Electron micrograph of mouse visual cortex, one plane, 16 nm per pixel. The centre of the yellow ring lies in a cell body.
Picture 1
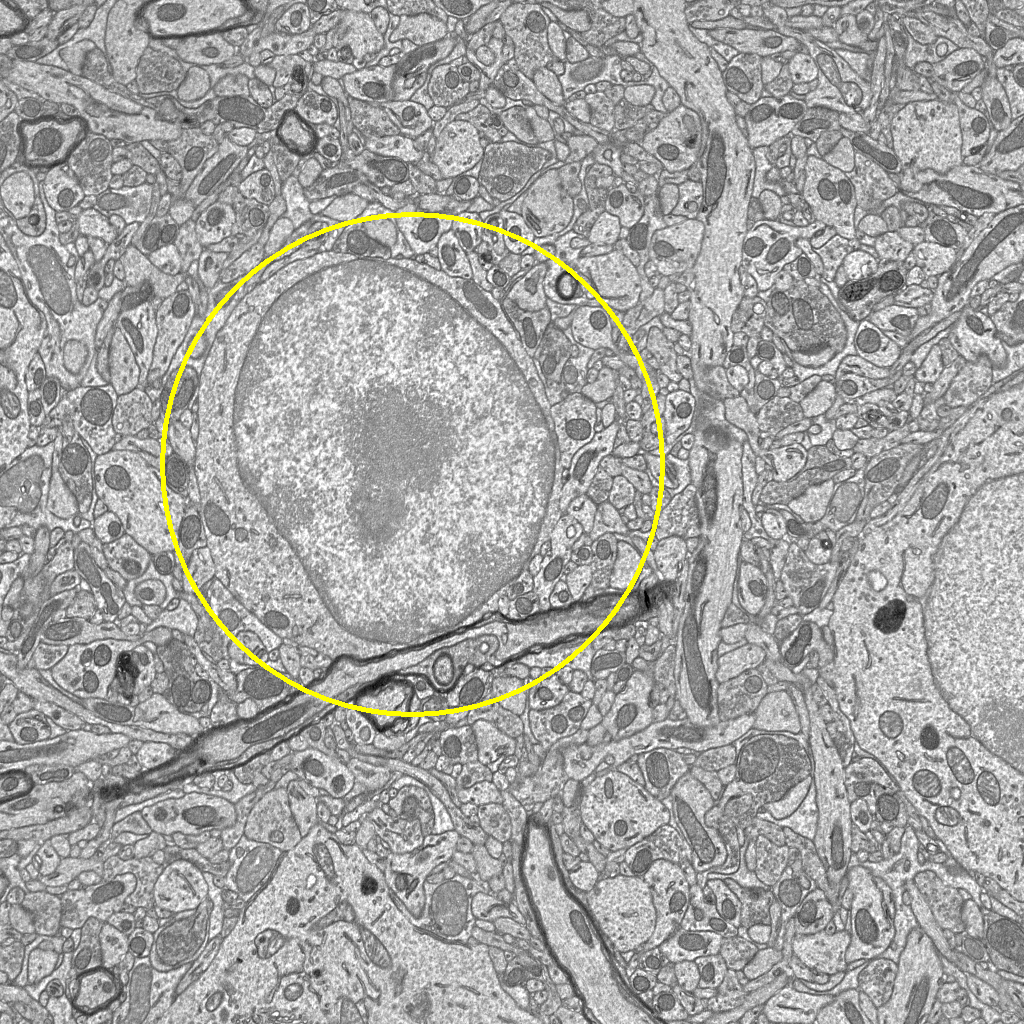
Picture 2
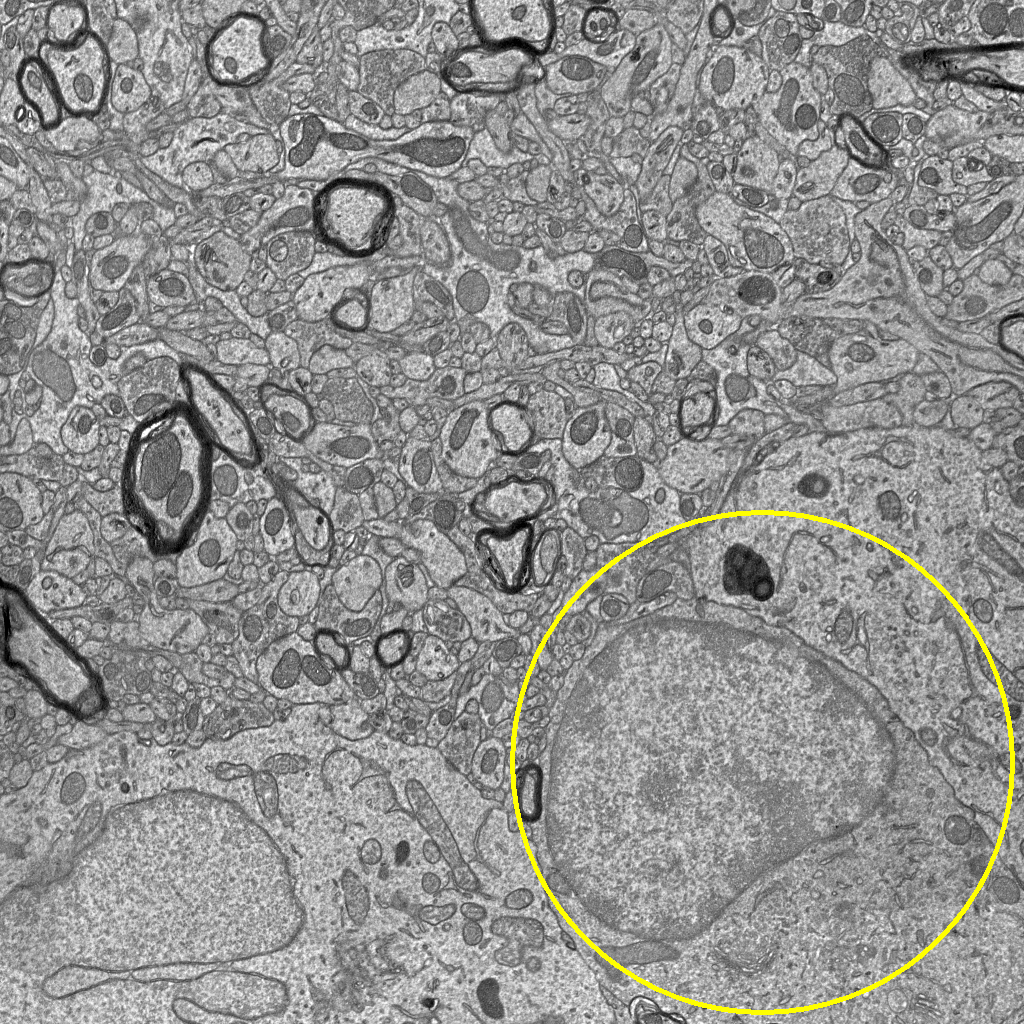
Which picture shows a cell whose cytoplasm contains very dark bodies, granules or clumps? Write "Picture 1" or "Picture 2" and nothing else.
Picture 2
